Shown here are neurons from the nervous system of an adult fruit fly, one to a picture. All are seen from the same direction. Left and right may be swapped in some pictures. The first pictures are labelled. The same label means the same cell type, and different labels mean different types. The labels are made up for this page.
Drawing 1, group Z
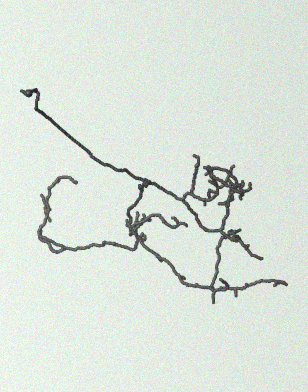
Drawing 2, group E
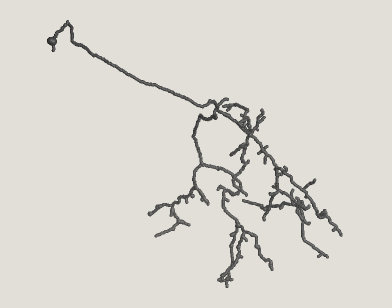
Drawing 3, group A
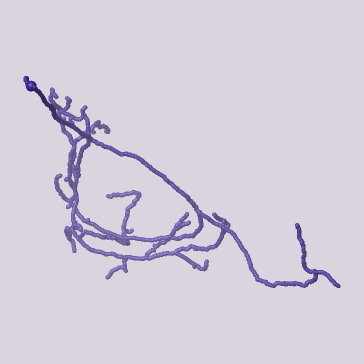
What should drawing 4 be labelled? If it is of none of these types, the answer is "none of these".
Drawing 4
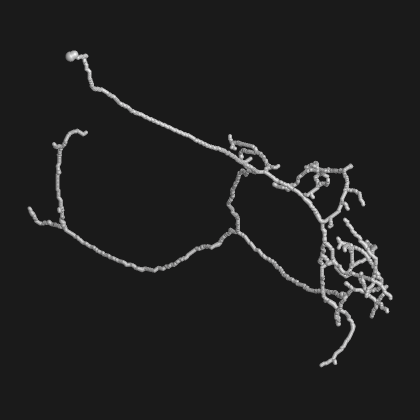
group A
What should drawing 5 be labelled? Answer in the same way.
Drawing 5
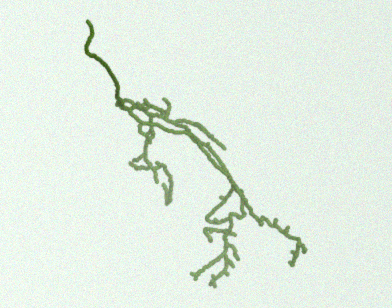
group E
